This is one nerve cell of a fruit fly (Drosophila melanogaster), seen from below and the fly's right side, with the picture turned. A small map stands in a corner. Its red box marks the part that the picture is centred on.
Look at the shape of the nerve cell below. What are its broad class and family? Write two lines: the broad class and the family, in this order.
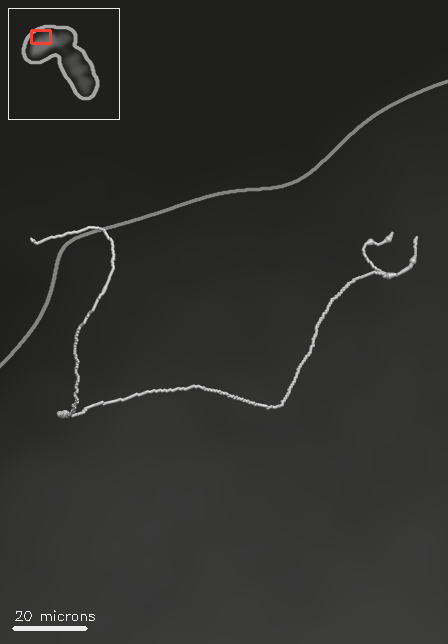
sensory neuron entering the brain
class olfactory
